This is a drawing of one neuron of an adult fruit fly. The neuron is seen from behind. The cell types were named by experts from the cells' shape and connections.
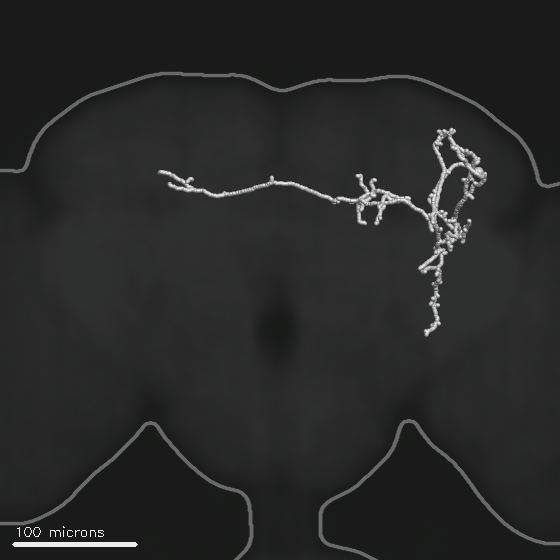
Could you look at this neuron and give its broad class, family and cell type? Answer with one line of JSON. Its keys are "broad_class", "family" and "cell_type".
{"broad_class": "central-brain intrinsic neuron", "family": "hemilineage VLPd1", "cell_type": "CL023"}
